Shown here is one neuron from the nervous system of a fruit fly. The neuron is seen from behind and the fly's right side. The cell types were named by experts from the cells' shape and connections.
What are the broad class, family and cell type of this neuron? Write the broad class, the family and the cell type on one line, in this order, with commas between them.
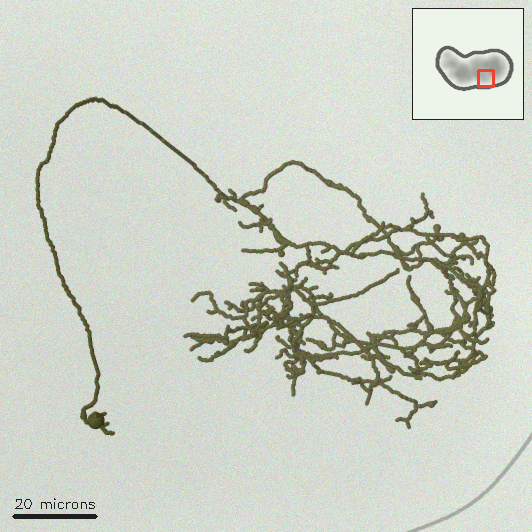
central-brain intrinsic neuron, hemilineage LB5, GNG409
